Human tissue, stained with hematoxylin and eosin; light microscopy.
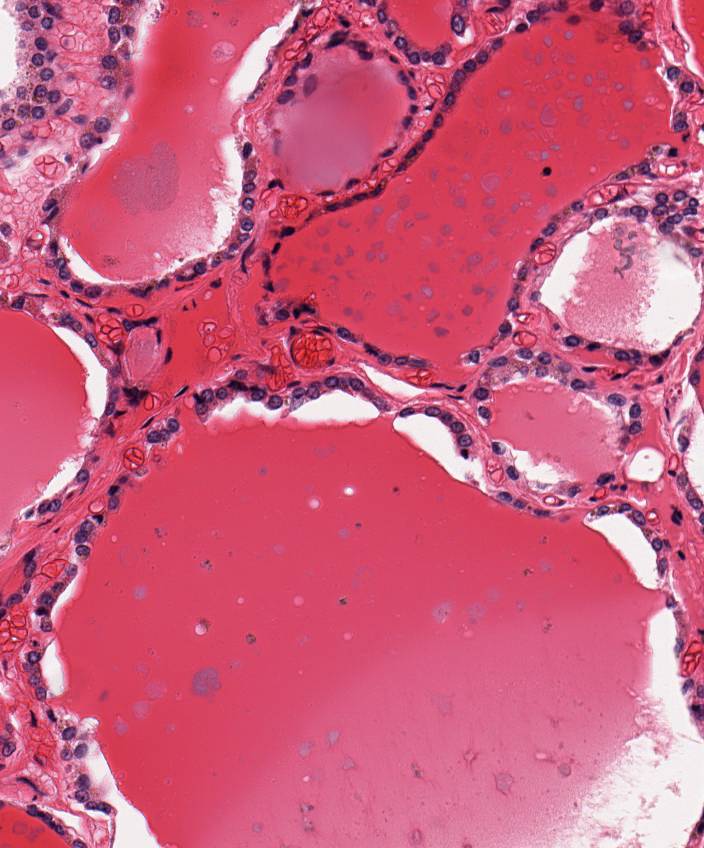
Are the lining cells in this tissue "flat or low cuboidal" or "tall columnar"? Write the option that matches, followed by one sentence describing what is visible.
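Flat or low cuboidal. Each follicle is lined by a single layer of flattened to low cuboidal epithelial cells.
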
